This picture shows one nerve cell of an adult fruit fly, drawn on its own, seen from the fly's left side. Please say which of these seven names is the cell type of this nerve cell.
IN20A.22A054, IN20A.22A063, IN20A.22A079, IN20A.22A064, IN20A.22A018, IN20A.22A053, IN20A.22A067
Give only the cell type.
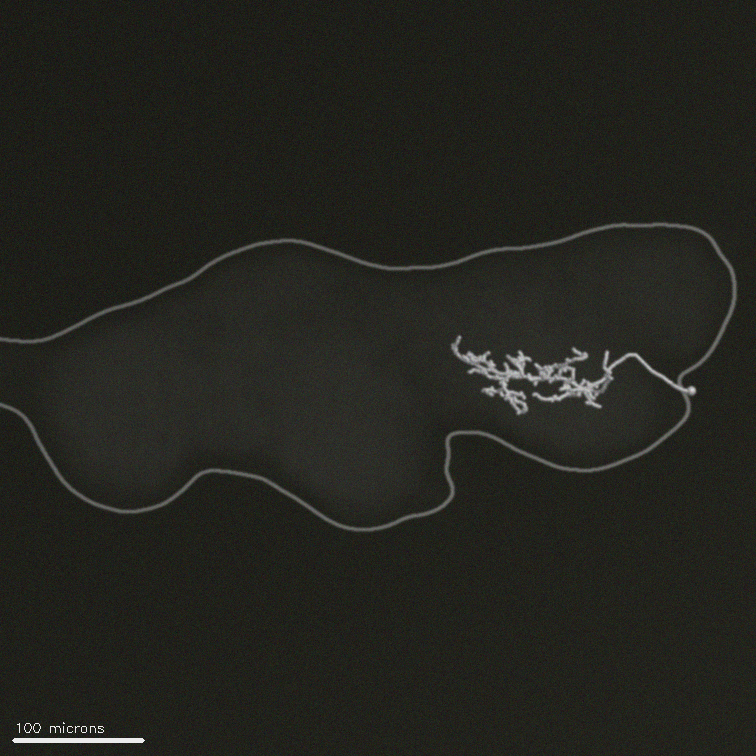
IN20A.22A064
